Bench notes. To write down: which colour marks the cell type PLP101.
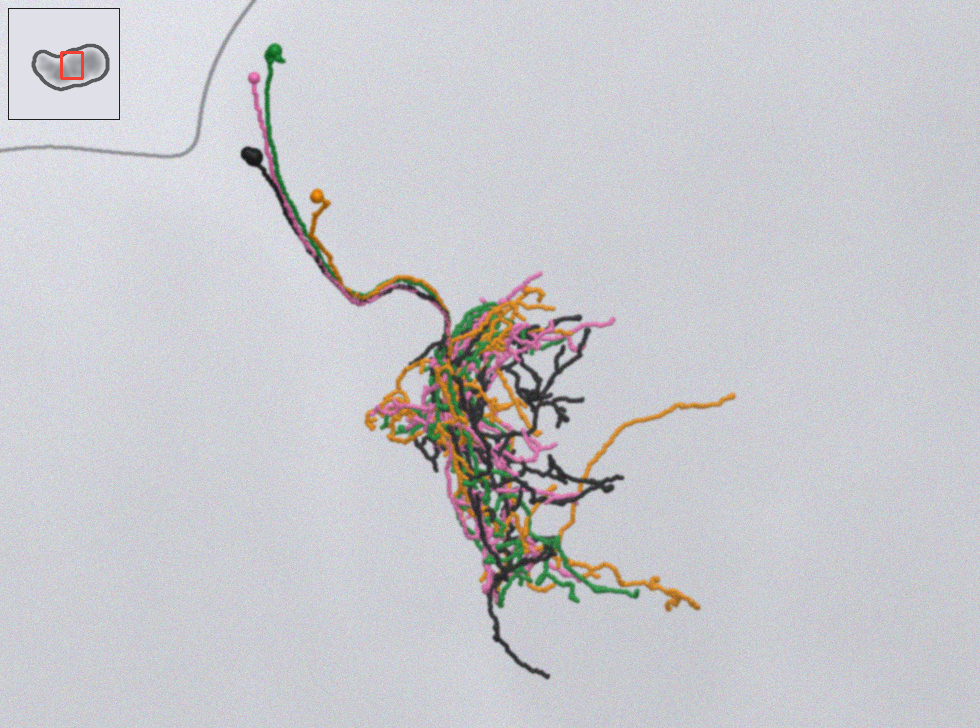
orange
